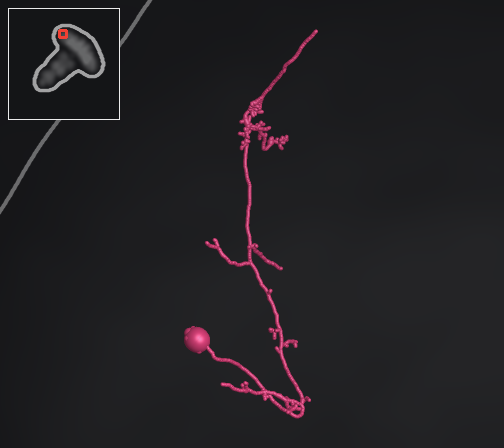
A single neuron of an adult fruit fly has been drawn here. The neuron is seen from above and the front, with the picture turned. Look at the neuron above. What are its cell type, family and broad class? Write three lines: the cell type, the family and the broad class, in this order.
C2
C
optic-lobe intrinsic neuron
